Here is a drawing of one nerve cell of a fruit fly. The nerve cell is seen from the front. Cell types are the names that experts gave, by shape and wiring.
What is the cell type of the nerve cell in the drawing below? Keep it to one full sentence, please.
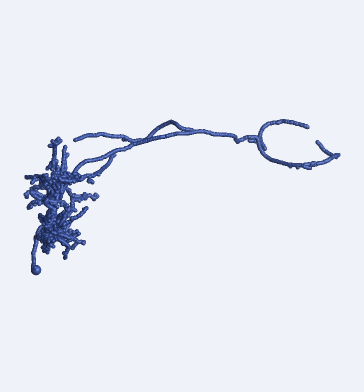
Under the cell type AVLP110_a falls this nerve cell.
